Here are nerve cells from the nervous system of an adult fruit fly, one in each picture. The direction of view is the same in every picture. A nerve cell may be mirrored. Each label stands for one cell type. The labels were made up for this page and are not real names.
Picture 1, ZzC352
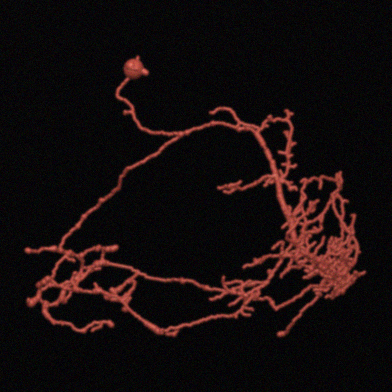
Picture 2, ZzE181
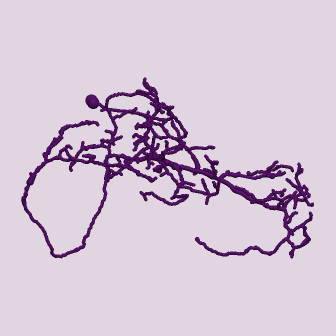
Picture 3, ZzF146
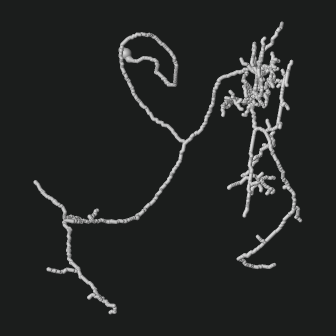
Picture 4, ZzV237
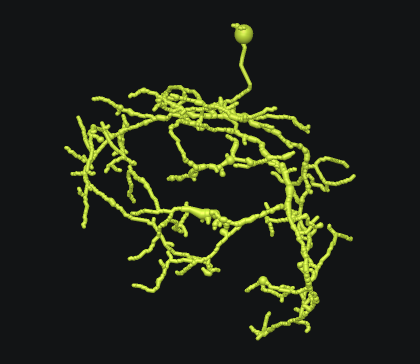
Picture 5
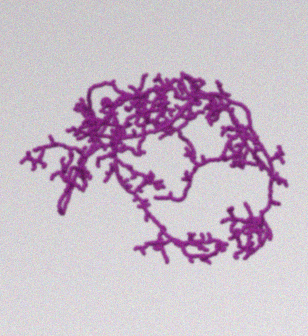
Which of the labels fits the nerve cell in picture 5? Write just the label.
ZzV237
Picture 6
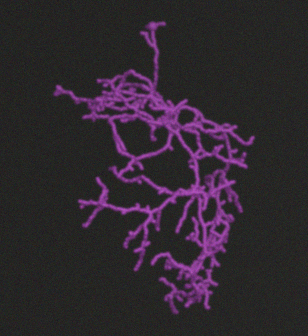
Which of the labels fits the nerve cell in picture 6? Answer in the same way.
ZzV237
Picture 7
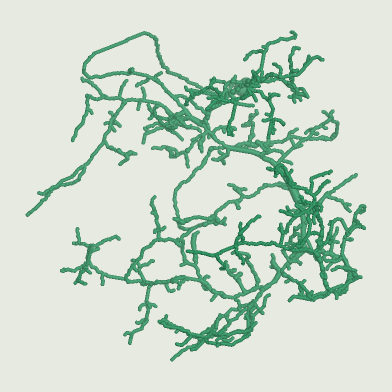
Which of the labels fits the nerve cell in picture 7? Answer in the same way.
ZzV237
